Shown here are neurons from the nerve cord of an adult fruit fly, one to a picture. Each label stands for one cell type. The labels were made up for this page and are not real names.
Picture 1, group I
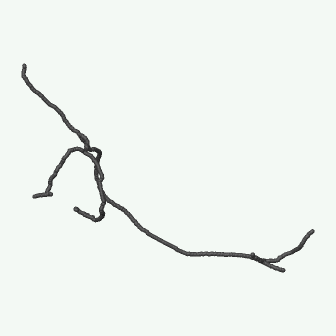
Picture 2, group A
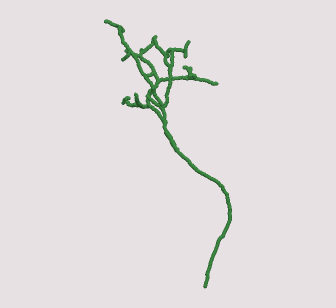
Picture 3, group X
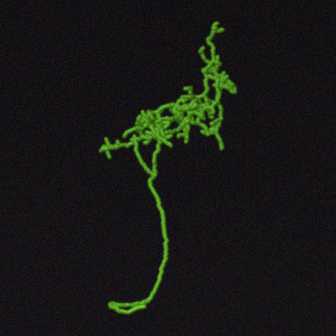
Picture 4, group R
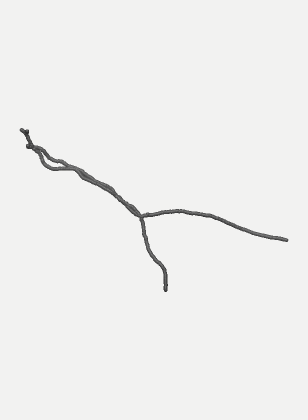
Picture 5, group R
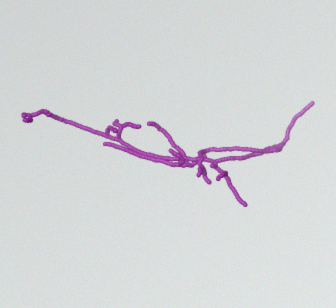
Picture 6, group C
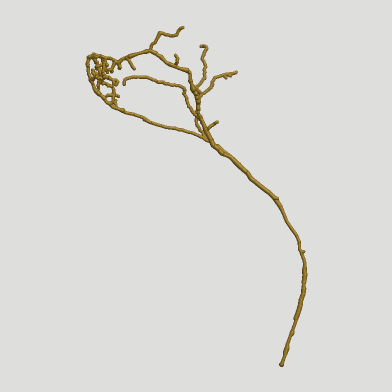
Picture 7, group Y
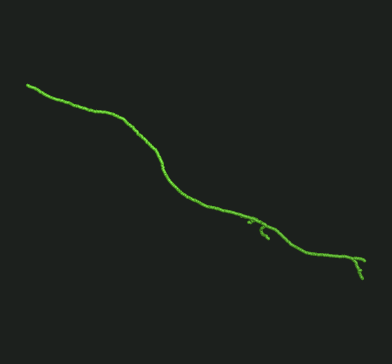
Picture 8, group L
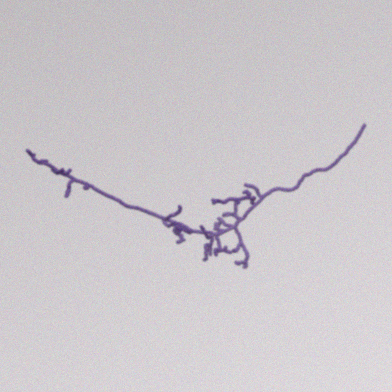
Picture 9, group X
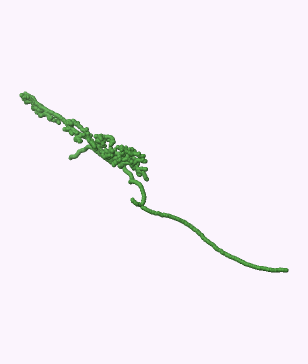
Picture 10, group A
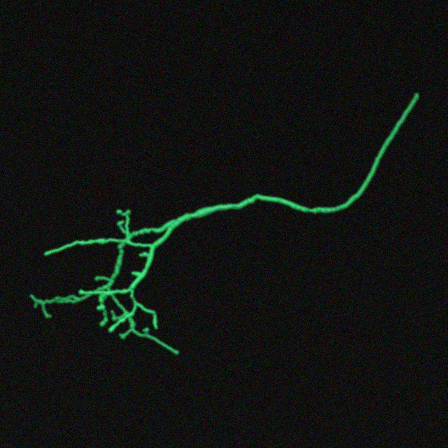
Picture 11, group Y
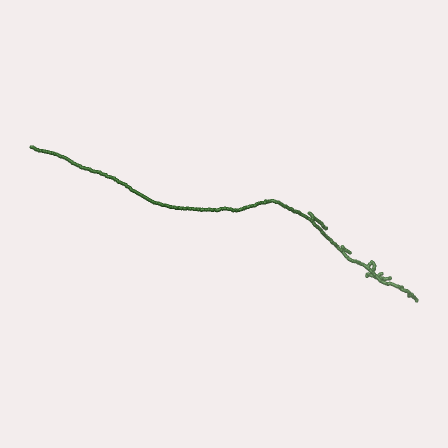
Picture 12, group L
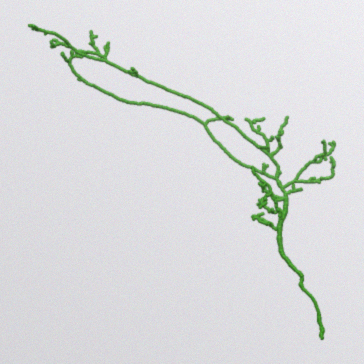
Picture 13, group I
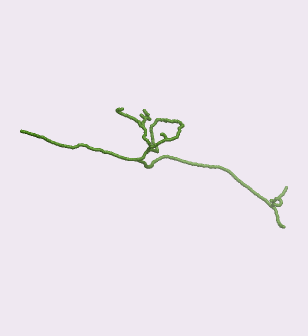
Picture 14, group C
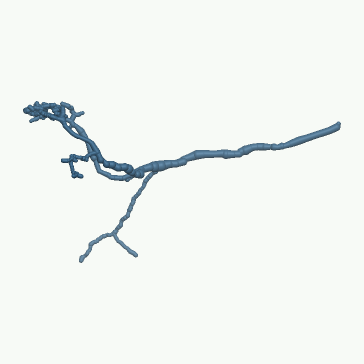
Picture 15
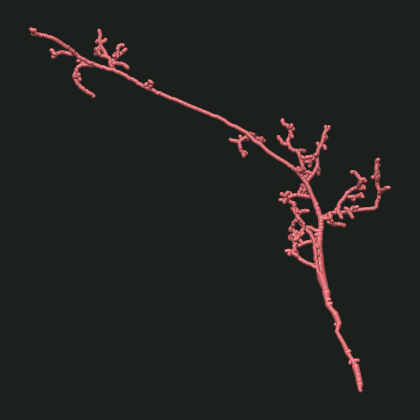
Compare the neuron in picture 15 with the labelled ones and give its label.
group L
